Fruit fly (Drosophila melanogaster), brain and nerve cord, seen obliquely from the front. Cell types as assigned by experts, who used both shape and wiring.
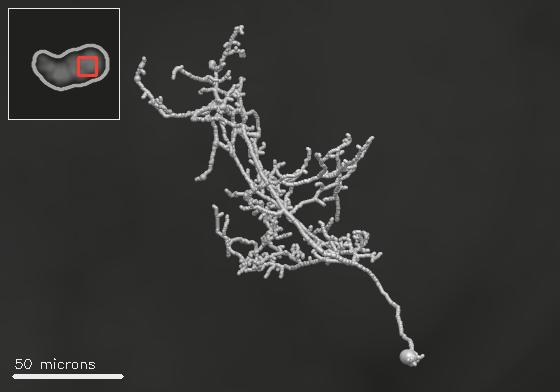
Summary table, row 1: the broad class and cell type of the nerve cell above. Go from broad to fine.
central-brain intrinsic neuron; PS063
